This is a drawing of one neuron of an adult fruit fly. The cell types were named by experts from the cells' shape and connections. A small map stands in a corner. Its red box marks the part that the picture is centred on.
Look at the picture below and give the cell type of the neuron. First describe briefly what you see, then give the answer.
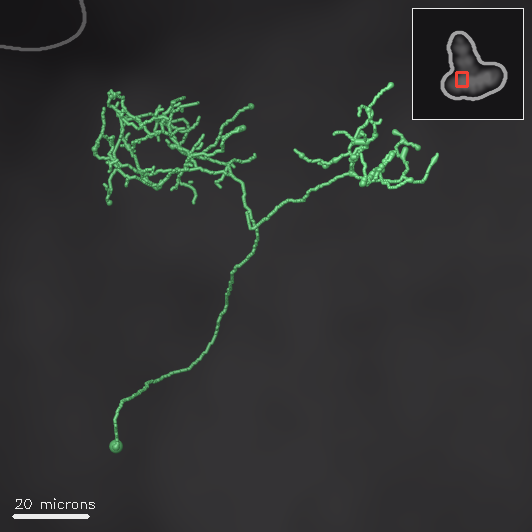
Its cell body lies at the lower left of the picture. By the scale bar it is about 100 microns tall in this view. The picture shows dozens of branch ends. Its broad class is central-brain intrinsic neuron. The cell type is CB2448.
